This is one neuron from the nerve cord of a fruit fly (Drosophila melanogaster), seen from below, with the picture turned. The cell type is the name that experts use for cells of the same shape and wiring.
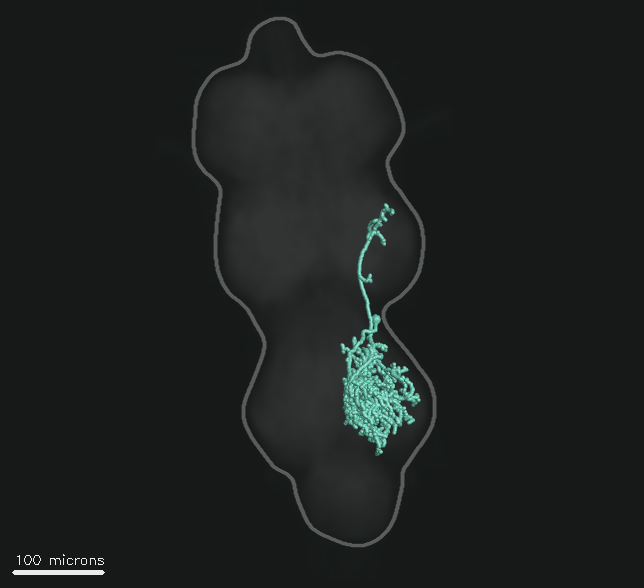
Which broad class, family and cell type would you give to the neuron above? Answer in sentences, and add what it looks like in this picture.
Its broad class is nerve-cord intrinsic neuron. Its family is hemilineage 17A. The cell type is IN17A019. By the scale bar it is about 300 microns tall in this view. As drawn here it is more than twice as tall as it is wide.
